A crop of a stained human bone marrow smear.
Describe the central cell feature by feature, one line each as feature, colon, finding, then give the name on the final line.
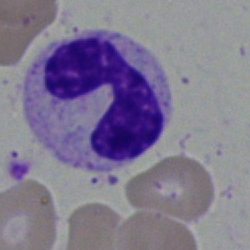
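Nucleus: deeply indented, curved into a horseshoe
Notch: opens toward the lower left
Cytoplasm: plentiful and pale lilac
Granules: fine, faint purplish ones in the cytoplasm
Name: it's a band neutrophil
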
